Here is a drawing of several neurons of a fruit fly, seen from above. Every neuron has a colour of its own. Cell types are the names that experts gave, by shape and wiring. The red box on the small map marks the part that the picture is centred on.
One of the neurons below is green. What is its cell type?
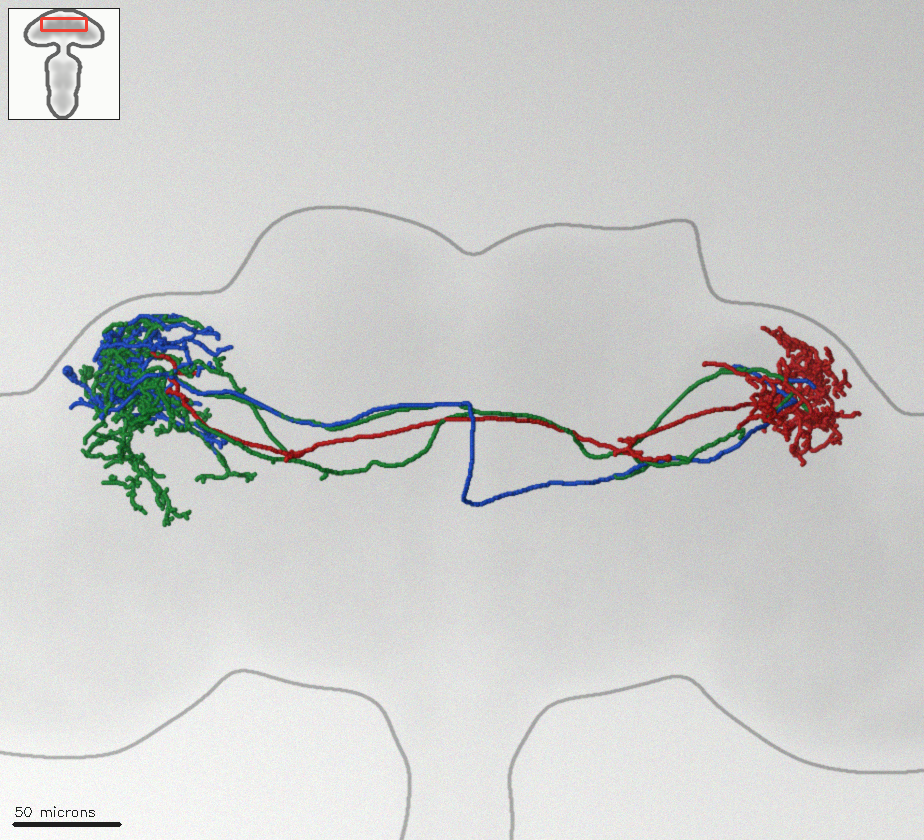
AVLP110_a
